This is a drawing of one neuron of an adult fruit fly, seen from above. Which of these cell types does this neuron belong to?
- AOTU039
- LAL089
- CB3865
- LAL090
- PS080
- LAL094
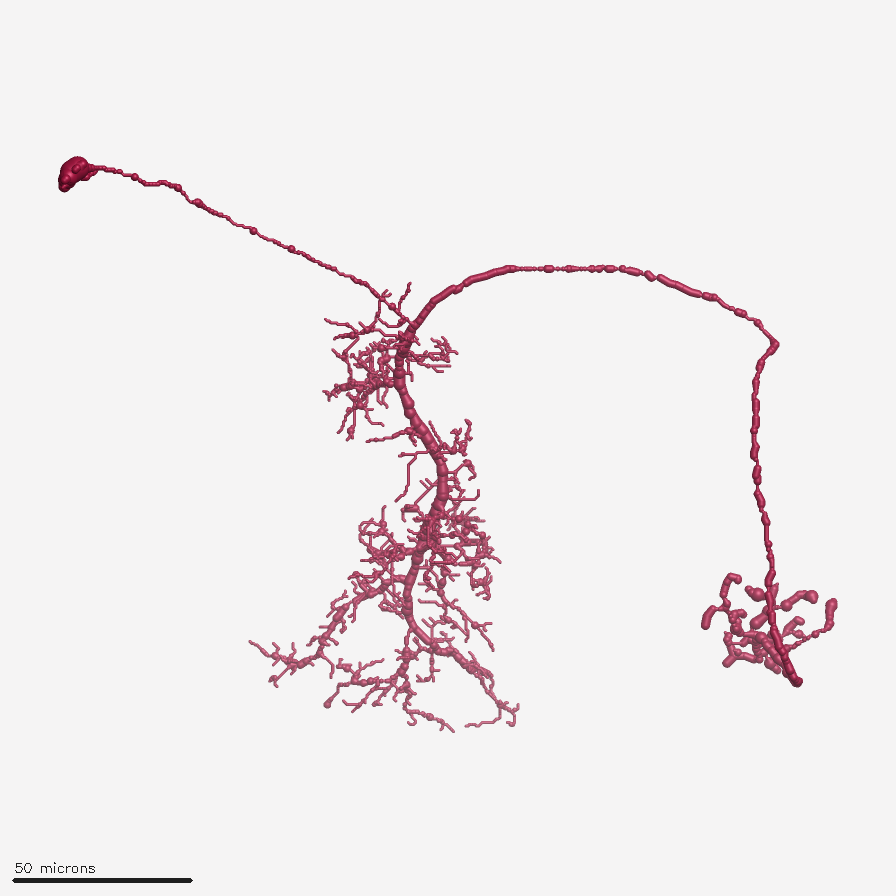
PS080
